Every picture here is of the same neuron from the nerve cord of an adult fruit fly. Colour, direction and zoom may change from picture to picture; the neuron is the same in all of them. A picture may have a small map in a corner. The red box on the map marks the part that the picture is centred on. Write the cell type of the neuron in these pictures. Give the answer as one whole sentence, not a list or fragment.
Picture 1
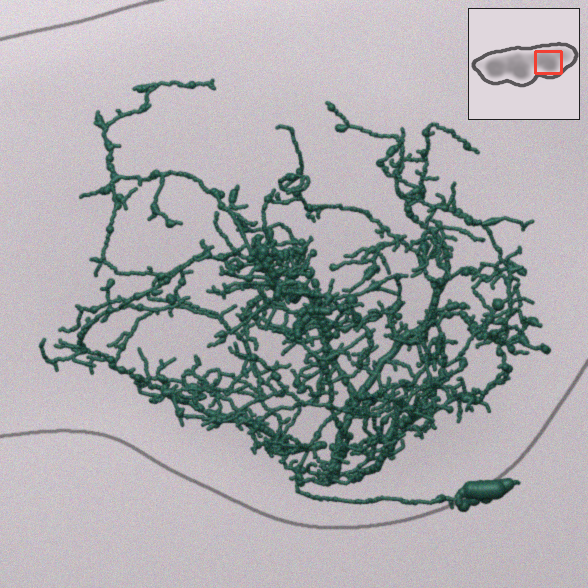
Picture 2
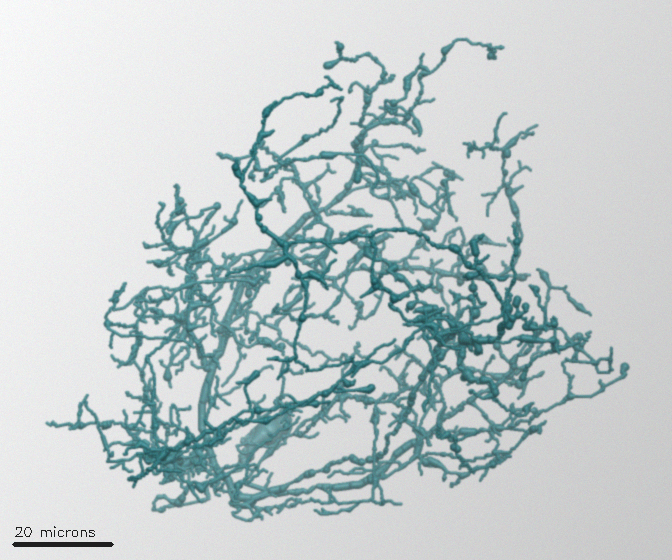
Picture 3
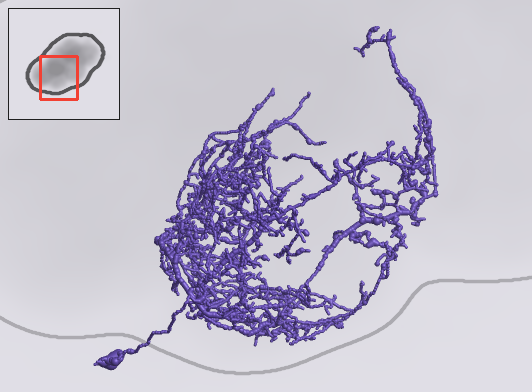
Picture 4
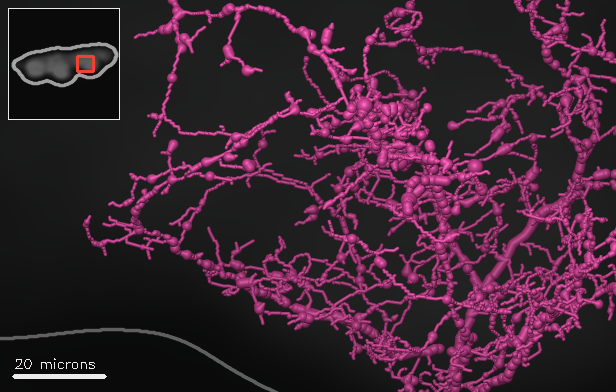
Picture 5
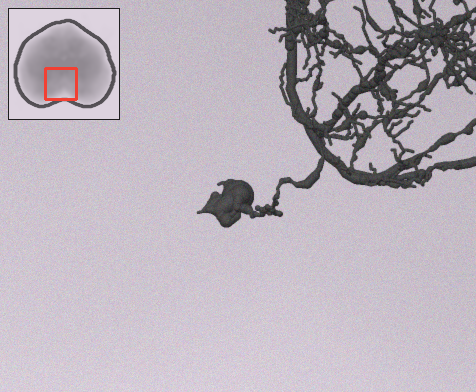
This neuron is an instance of the cell type IN13B011.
